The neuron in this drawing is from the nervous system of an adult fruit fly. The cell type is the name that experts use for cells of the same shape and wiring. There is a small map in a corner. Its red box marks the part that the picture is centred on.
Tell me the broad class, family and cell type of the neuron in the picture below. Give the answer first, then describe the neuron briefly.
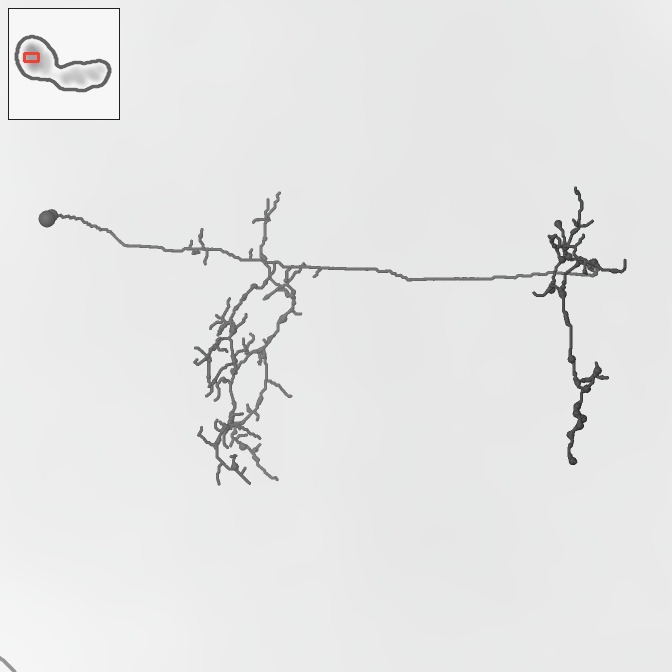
Its broad class is optic-lobe intrinsic neuron. Its family is Tm. It is of cell type Tm35. The picture shows dozens of branch ends. As drawn here it is wider than it is tall.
